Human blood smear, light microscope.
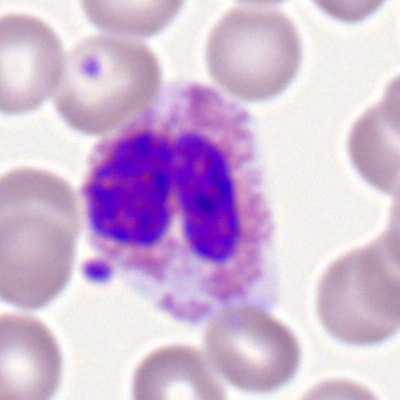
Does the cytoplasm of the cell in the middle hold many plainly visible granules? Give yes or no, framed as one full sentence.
Yes, within its cytoplasm there are many visible granules.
